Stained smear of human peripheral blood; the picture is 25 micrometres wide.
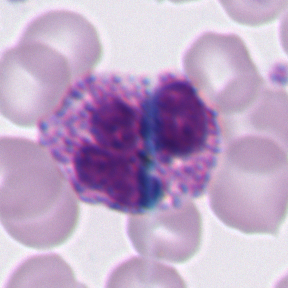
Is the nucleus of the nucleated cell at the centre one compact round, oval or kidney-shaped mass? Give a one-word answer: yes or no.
No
